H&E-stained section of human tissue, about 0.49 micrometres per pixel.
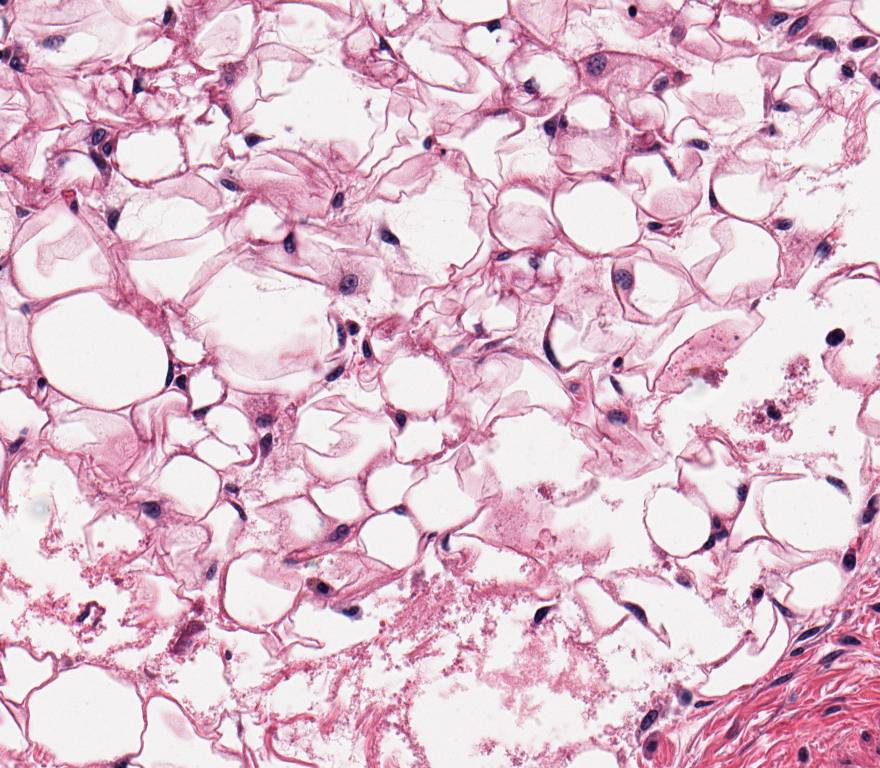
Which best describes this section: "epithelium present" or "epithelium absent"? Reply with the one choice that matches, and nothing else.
Epithelium absent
